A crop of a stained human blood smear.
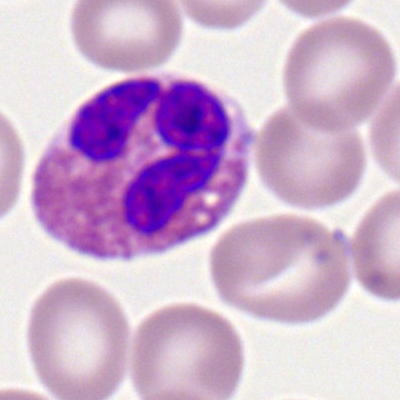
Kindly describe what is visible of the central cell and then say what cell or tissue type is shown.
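Hmm, the chromatin here is dark purple and coarsely clumped. I can't make out a nucleolus in any lobe. The cytoplasm is plentiful and pinkish-lilac, and on the right side a few small clear vacuoles sit in it. So: an eosinophil.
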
